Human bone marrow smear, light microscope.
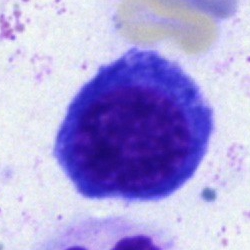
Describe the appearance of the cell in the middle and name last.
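Cytoplasm deep blue, without granules or vacuoles. Chromatin patchy and mottled in texture. Proerythroblast.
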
